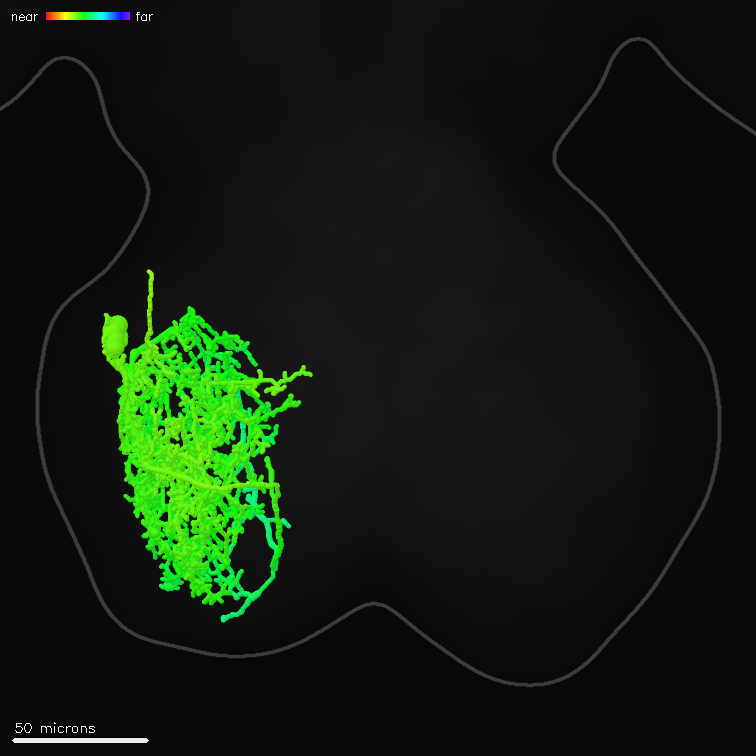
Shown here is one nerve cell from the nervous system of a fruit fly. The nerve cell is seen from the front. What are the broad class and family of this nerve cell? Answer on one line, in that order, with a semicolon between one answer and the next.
nerve-cord intrinsic neuron; hemilineage 09A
